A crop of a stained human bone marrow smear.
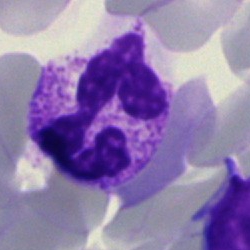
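Segmented neutrophil, the cell in the middle of a stained human bone marrow smear. The outline is roughly round, and the chromatin is dense, dark purple and clumped. No vacuoles are seen in the cytoplasm.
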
